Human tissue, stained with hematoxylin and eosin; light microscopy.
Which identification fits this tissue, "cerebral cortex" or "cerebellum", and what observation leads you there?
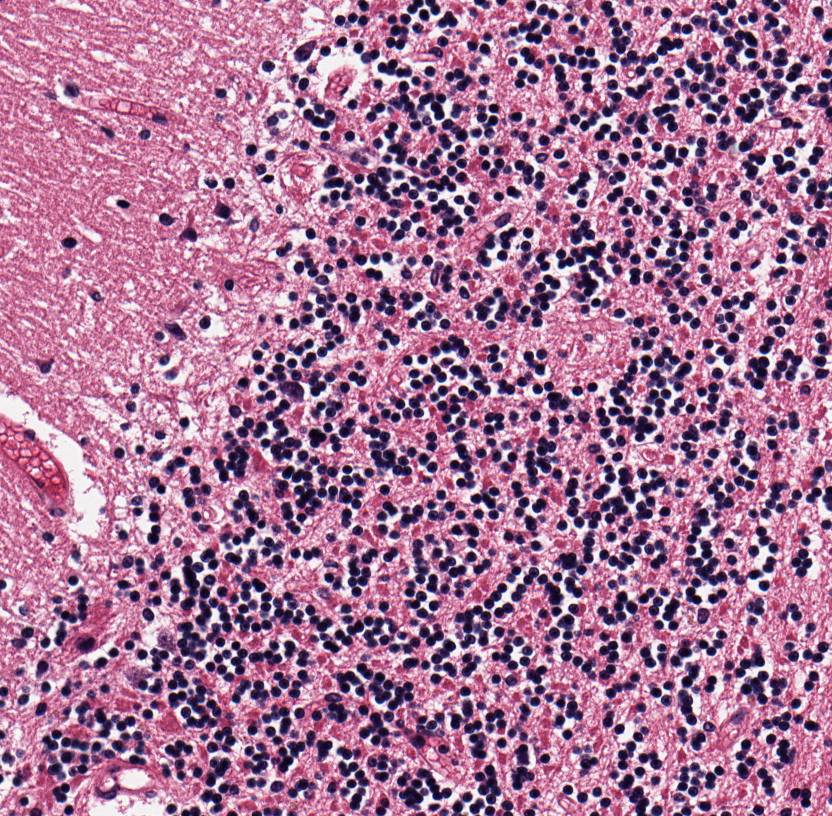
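This is cerebellum.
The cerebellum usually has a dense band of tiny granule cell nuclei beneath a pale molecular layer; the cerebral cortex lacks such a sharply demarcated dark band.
Here densely packed small dark nuclei fill most of the field, meeting the pale pink fibrillar upper left corner, with sparse nuclei, along an oblique border from top centre toward lower left.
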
